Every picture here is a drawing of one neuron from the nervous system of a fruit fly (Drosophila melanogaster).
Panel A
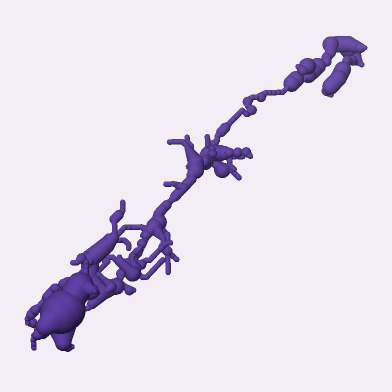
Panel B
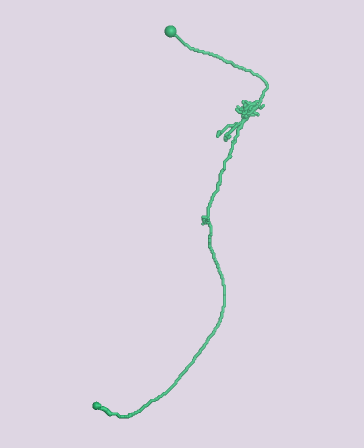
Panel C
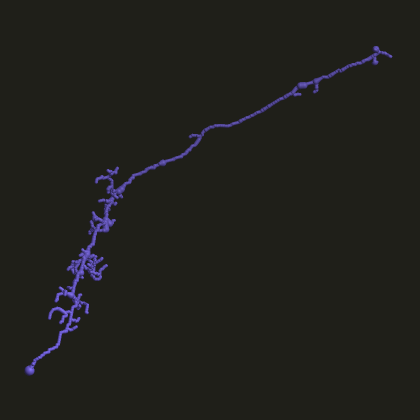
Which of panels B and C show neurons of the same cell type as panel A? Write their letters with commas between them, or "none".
none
